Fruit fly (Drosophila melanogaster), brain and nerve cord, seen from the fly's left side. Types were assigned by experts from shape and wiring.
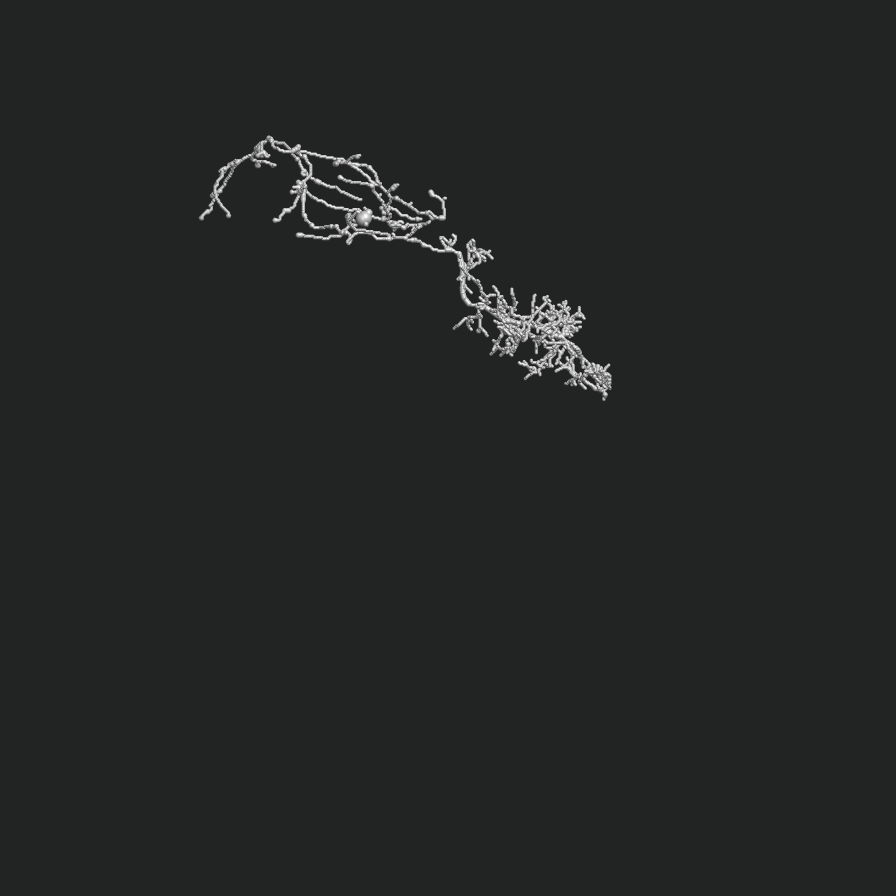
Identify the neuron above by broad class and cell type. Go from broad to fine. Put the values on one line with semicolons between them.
central-brain intrinsic neuron; SMP040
